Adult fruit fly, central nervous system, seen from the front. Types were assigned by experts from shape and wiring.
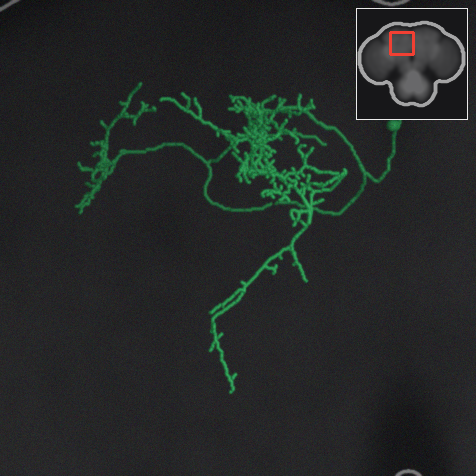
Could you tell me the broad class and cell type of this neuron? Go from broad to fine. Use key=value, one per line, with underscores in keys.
broad_class=central-brain intrinsic neuron
cell_type=SIP081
